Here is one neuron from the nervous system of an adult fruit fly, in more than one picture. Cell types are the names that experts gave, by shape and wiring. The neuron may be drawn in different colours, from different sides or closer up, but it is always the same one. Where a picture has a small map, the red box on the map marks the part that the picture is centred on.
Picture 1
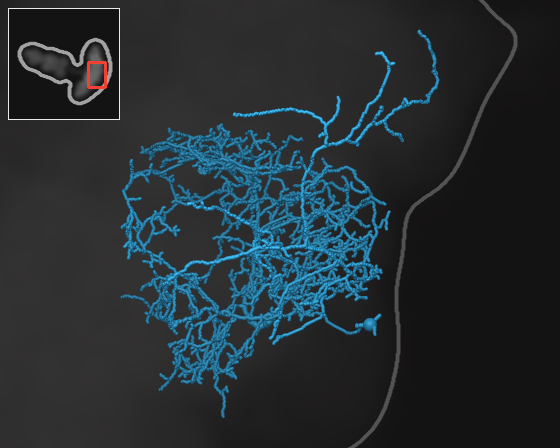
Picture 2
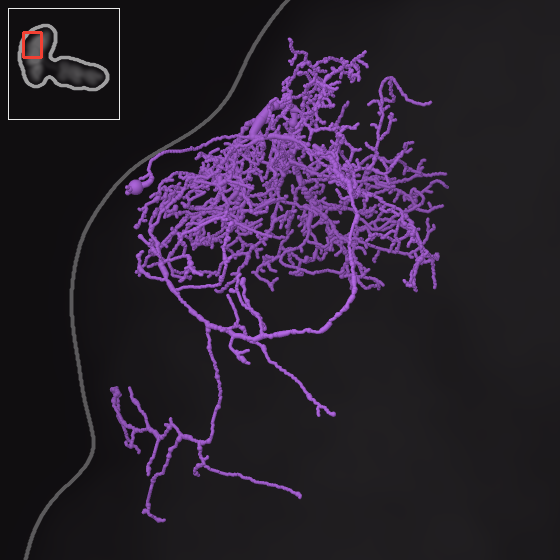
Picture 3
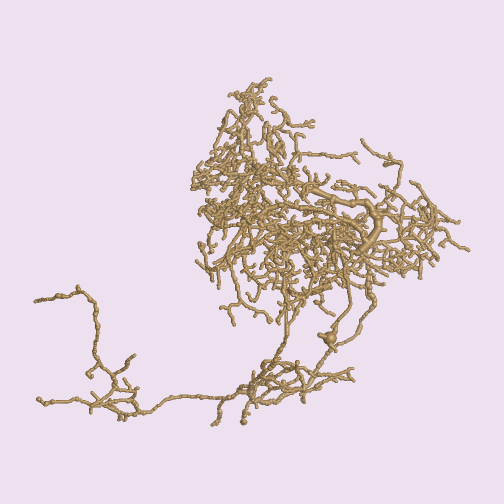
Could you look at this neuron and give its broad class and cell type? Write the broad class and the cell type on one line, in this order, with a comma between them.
central-brain intrinsic neuron, SMP109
